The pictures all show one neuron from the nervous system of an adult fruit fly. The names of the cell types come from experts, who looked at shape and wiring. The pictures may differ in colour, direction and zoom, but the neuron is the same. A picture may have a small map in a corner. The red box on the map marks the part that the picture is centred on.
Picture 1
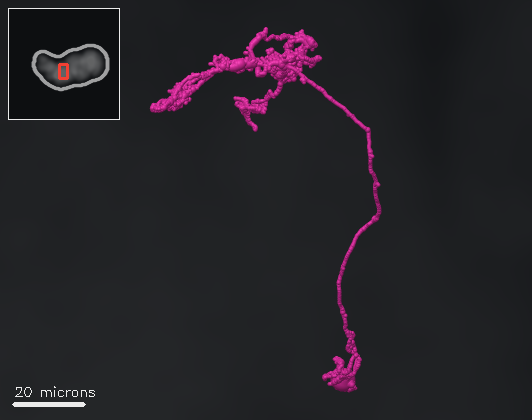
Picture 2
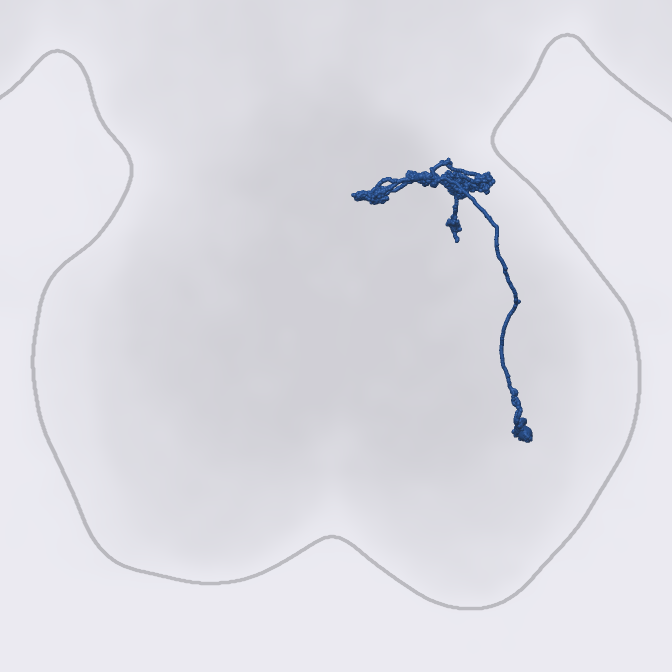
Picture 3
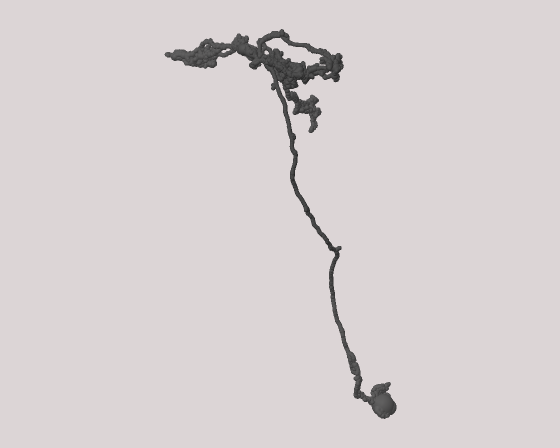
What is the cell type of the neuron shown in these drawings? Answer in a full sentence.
The cell type is IN03B045.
